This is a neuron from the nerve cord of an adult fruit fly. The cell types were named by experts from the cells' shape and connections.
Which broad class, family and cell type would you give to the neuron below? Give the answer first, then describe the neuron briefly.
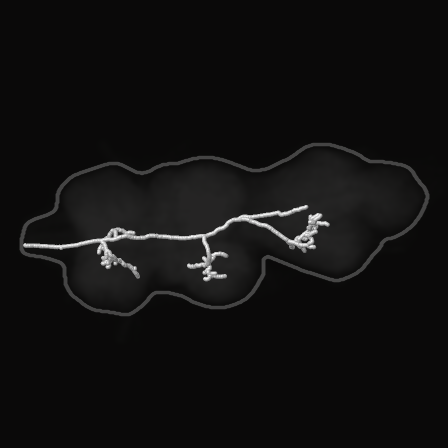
This is a descending neuron. The family is hemilineage MD3. The cell type is DNge040. No cell body is drawn. As drawn here it is more than twice as wide as it is tall.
